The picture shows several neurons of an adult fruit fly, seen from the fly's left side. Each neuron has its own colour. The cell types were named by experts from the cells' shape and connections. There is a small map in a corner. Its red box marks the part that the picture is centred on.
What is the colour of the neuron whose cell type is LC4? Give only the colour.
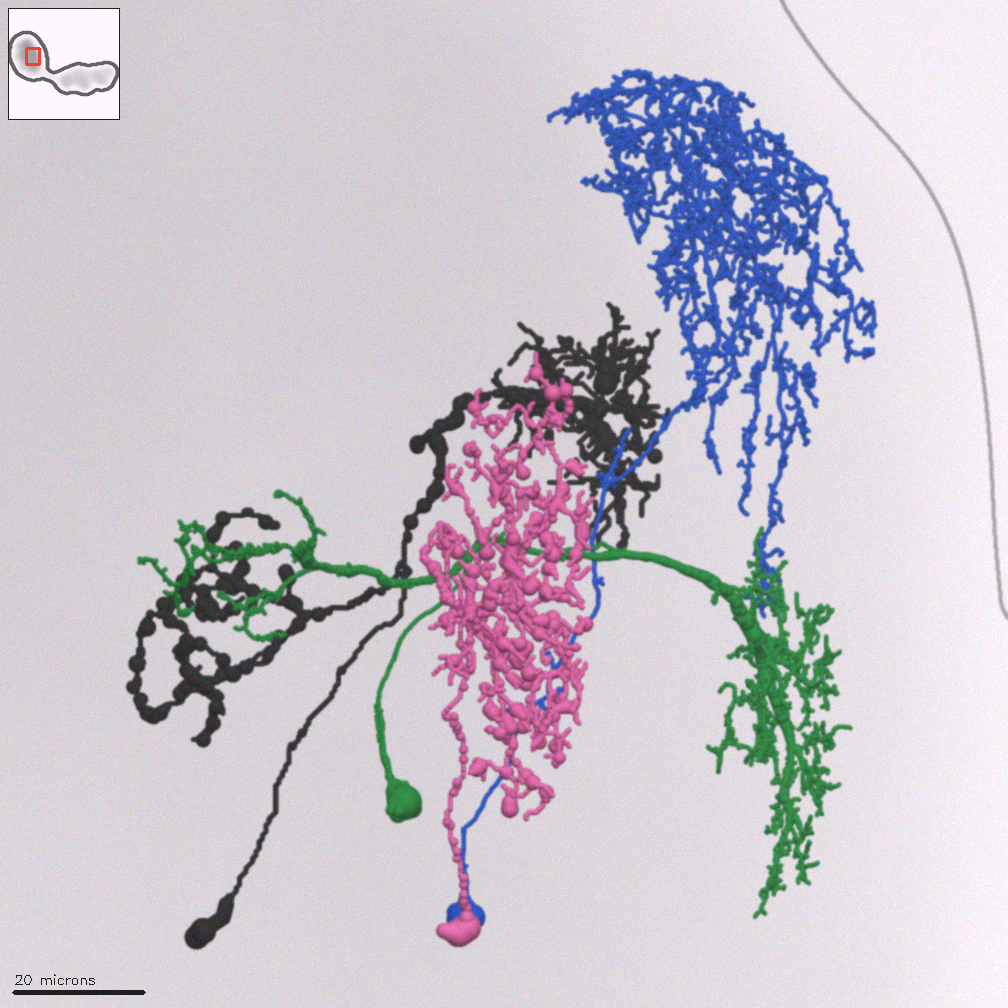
green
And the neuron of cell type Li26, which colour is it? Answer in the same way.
blue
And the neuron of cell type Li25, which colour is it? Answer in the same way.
pink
